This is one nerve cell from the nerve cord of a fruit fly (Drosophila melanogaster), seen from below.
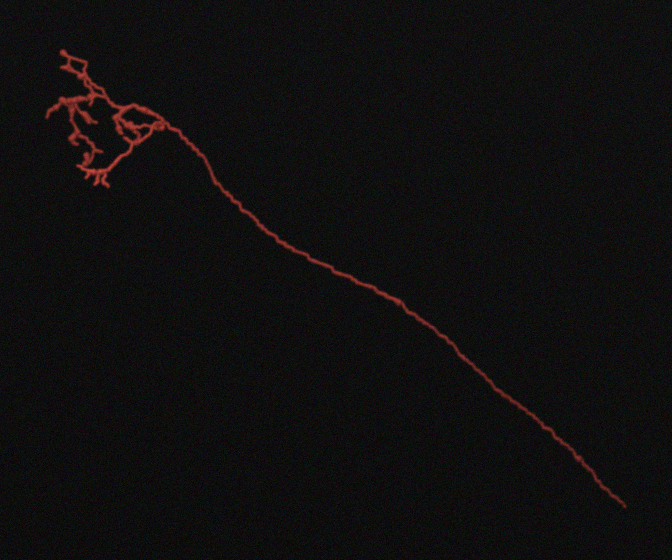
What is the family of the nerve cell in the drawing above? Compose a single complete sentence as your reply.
It is to family class mechanosensory tactile that the nerve cell is assigned.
